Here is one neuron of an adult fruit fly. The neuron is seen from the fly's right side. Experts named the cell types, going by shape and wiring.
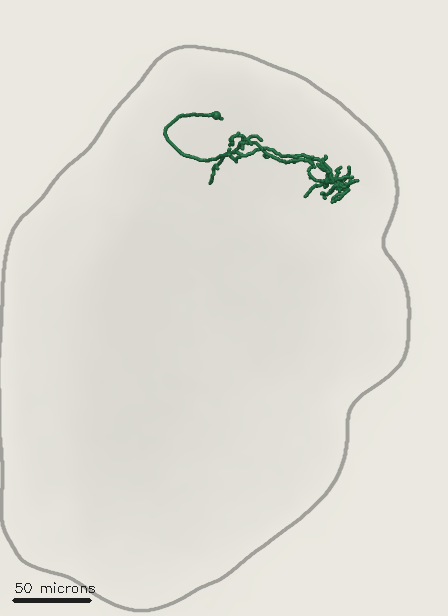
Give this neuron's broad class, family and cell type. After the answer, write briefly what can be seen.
It is a central-brain intrinsic neuron. Its family is hemilineage SLPad1_posterior. It is of cell type CB2736. The cell body is at the top of the picture. From left to right in the picture it spans about 130 microns.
